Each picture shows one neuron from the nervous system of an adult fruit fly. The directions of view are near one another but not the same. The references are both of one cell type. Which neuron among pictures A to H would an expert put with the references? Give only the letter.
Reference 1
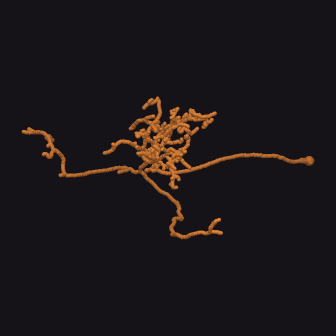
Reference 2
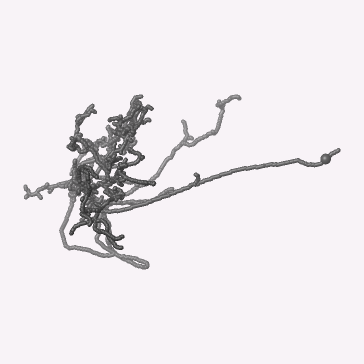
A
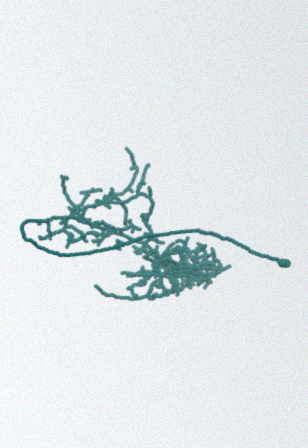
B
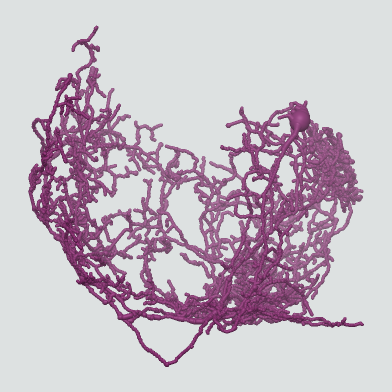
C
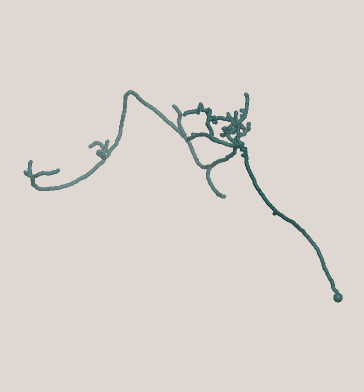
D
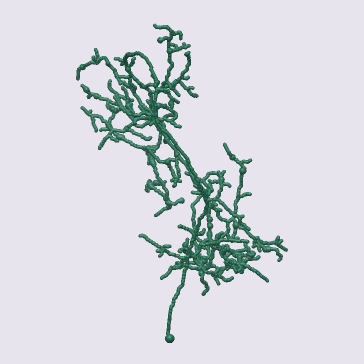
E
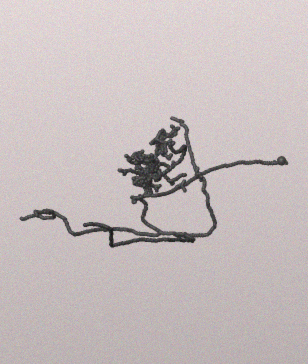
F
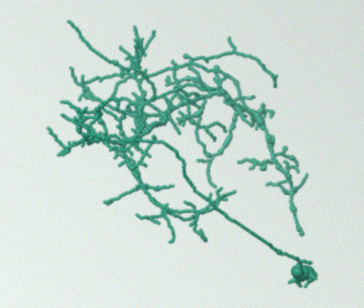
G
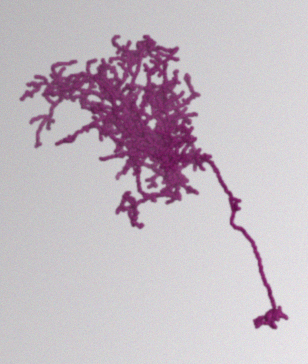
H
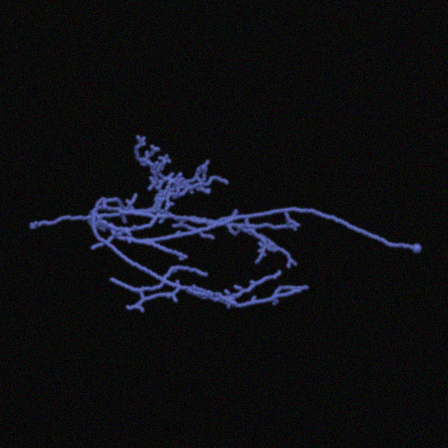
E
